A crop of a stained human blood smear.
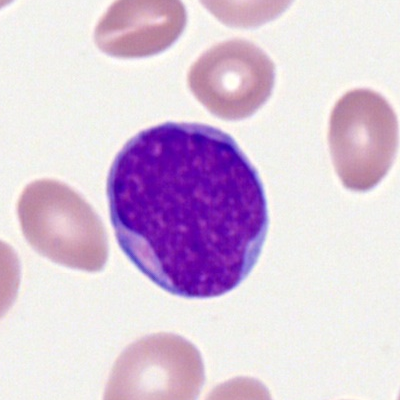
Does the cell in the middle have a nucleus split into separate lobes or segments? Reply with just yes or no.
No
